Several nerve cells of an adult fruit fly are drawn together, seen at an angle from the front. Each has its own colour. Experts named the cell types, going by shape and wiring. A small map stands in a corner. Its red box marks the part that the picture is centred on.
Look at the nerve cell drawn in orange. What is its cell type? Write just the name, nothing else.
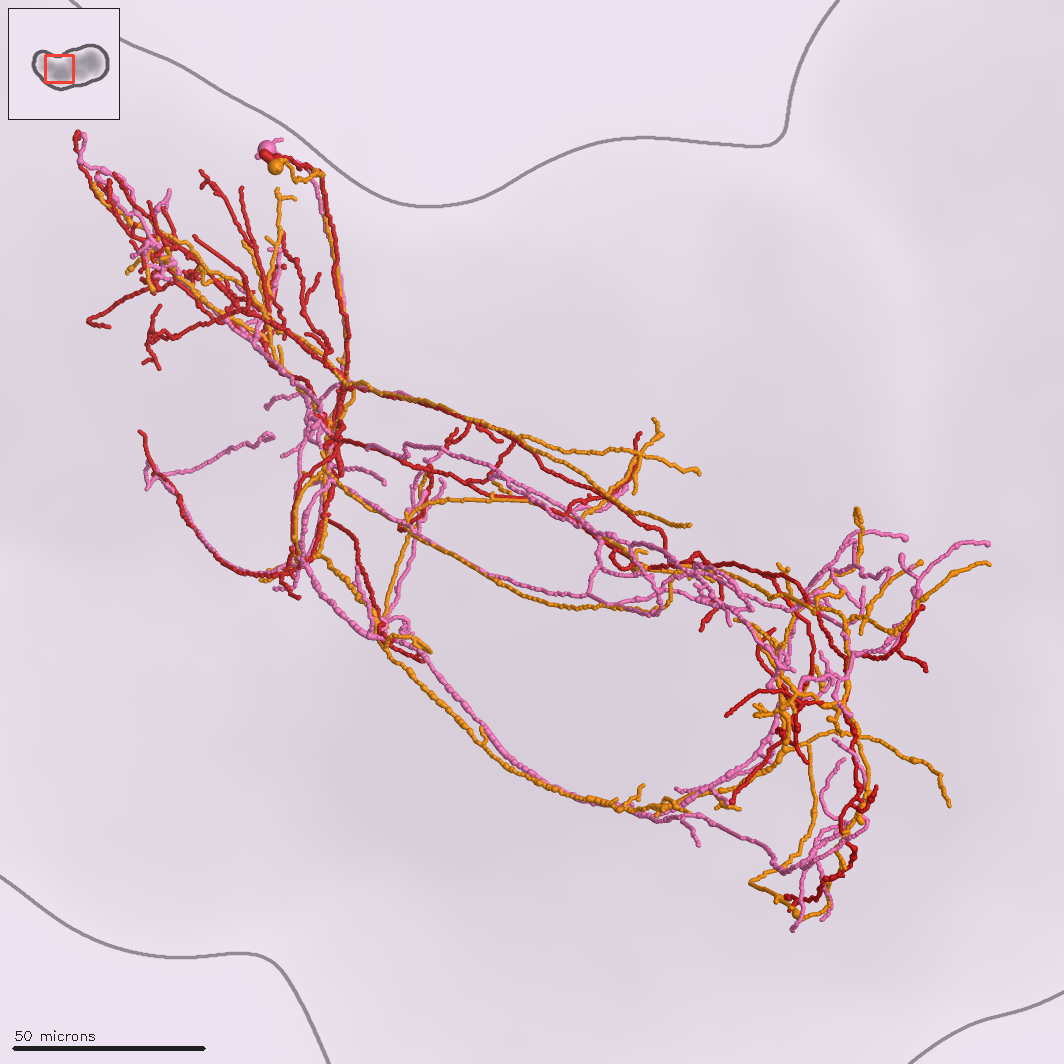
IN17A053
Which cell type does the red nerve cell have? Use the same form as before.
IN17A066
